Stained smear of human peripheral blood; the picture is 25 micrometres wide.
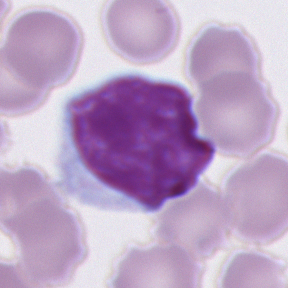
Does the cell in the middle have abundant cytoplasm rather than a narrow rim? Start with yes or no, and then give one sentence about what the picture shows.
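No. The cytoplasm forms a narrow crescent that is widest at the lower left of the cell.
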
